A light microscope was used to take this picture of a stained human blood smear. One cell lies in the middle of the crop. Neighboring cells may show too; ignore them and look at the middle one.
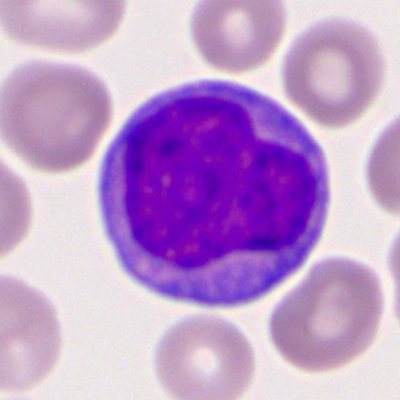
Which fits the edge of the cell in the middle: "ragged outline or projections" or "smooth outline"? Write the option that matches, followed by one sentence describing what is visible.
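Smooth outline. The cell outline is round and smooth.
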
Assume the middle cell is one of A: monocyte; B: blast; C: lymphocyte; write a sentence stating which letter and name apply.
Seen at the centre of the crop is a blast, so option B is correct.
